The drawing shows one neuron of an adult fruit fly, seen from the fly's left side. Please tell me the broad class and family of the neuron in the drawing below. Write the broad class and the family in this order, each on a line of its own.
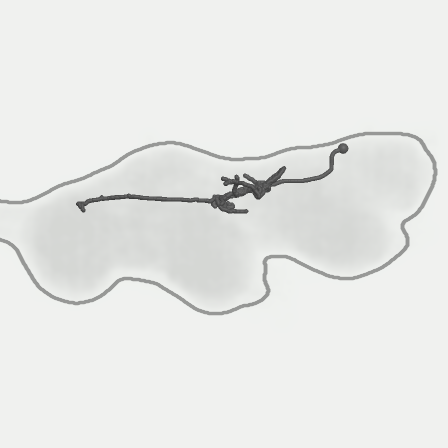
nerve-cord intrinsic neuron
hemilineage 06A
